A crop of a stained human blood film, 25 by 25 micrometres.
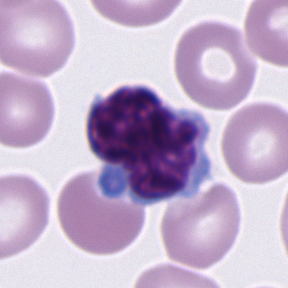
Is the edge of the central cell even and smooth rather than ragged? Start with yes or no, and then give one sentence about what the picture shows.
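No. The cell's outline is irregular and ragged rather than smoothly round.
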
